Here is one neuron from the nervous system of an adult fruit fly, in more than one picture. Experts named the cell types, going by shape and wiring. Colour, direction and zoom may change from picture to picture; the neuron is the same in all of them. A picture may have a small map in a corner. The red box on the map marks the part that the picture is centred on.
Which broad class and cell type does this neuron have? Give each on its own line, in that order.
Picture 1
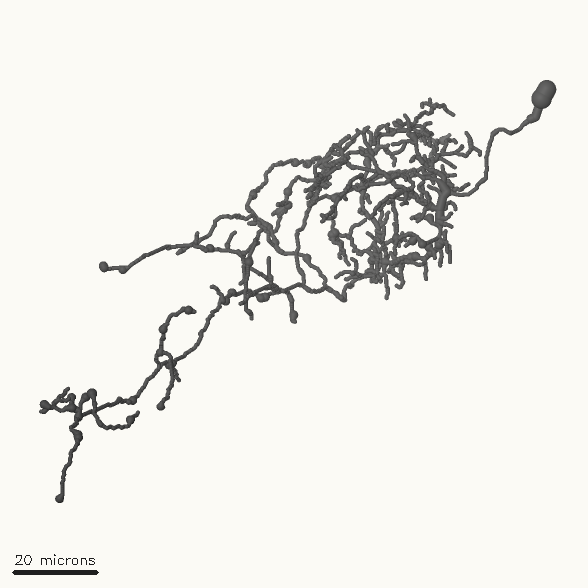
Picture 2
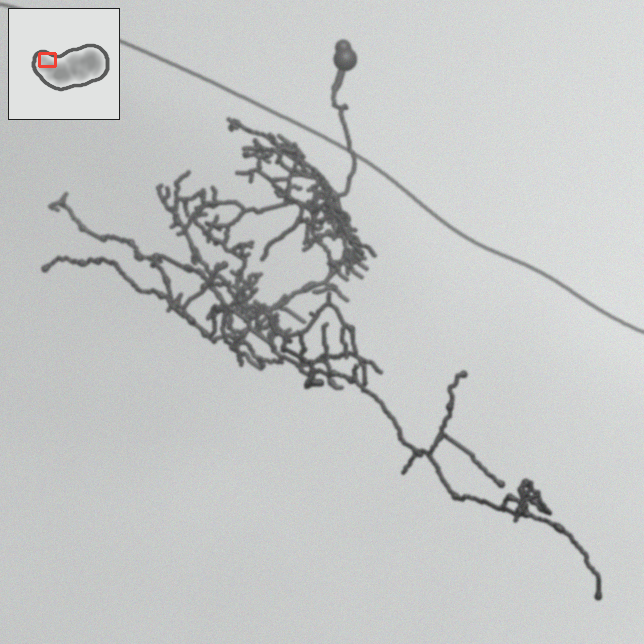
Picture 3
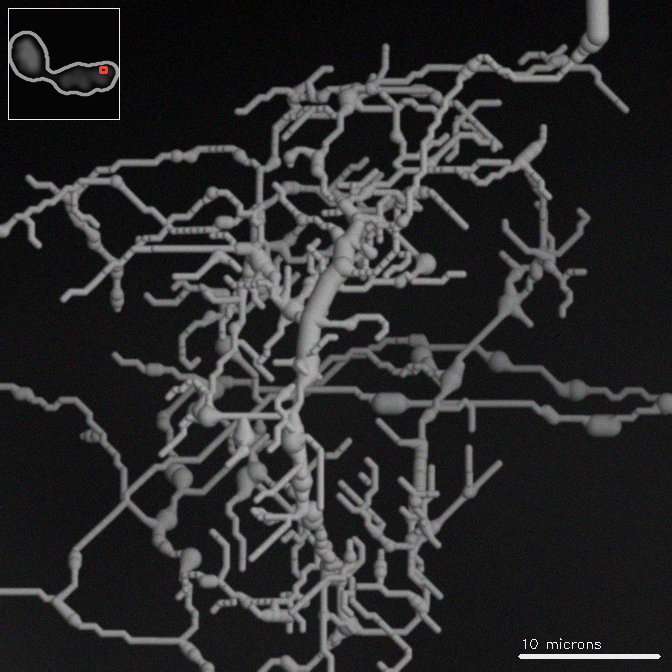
nerve-cord intrinsic neuron
INXXX415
